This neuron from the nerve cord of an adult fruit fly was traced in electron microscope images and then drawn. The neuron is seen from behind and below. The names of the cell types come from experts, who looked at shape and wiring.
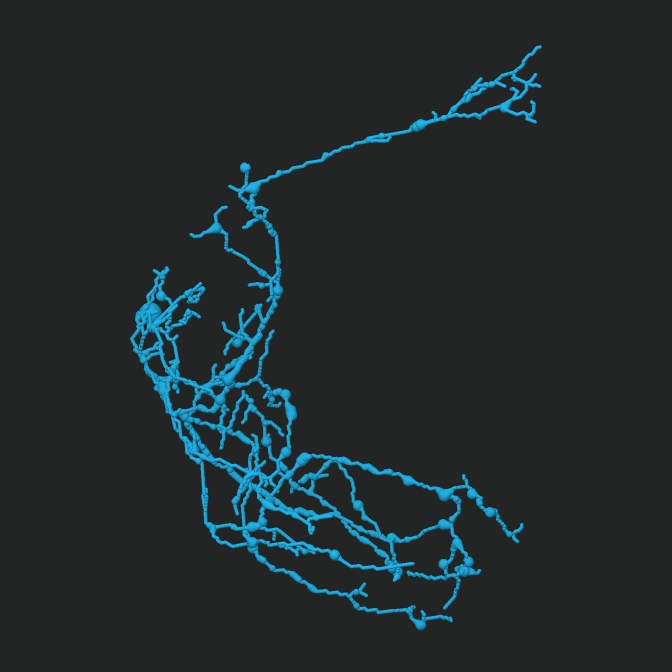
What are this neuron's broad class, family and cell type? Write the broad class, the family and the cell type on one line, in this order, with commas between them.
nerve-cord intrinsic neuron, hemilineage 09A, IN09A081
